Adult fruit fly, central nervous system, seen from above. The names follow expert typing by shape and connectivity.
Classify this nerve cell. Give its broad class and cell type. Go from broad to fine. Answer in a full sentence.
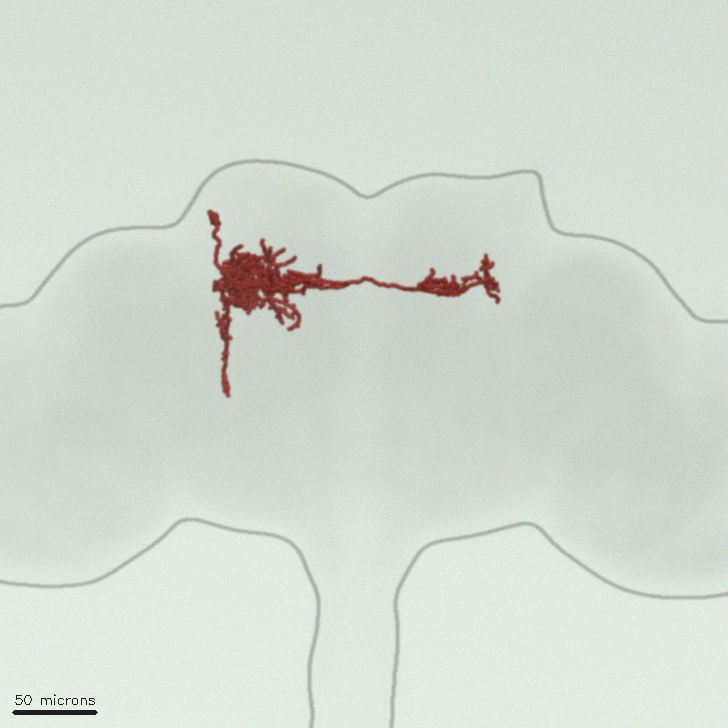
A central-brain intrinsic neuron, type LAL075.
